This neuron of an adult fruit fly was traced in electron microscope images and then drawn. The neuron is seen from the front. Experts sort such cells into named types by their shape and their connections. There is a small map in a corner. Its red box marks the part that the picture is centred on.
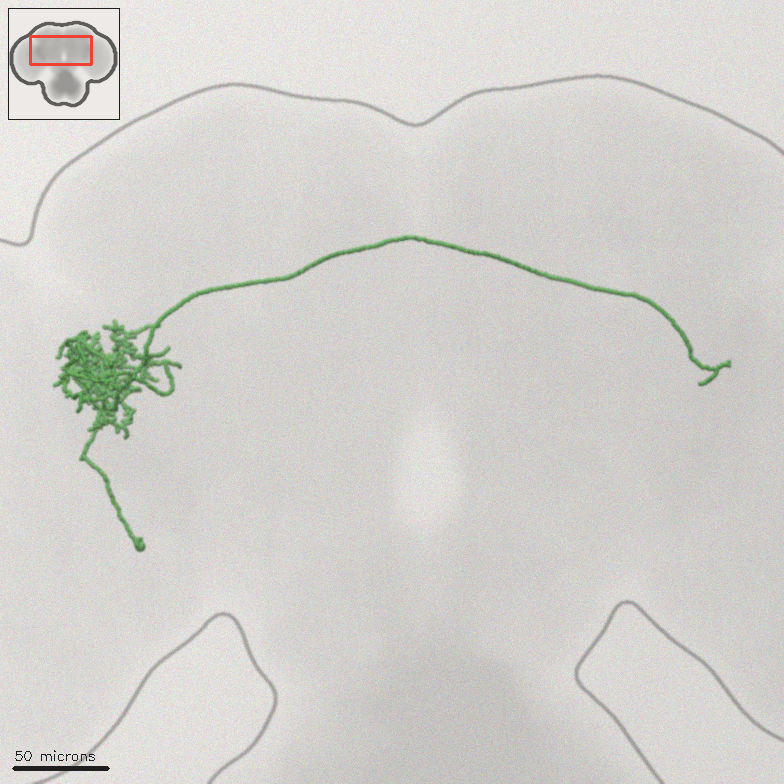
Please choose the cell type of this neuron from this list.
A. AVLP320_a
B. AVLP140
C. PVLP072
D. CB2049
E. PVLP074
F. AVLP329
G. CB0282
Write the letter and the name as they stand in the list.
D. CB2049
